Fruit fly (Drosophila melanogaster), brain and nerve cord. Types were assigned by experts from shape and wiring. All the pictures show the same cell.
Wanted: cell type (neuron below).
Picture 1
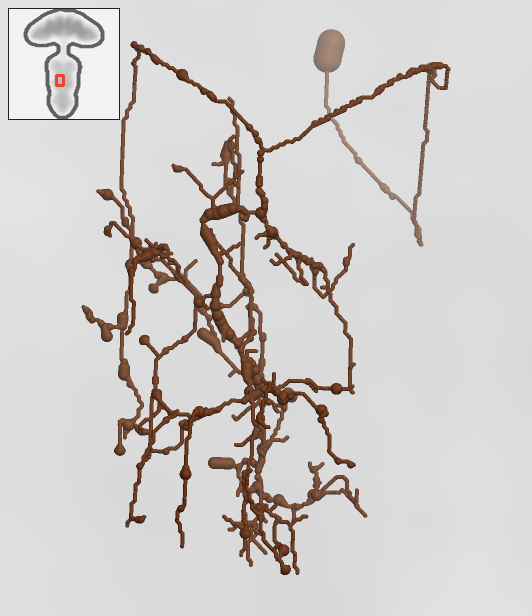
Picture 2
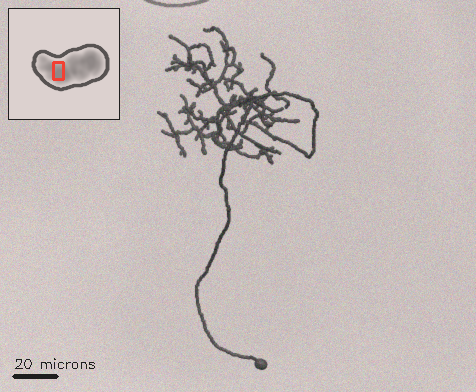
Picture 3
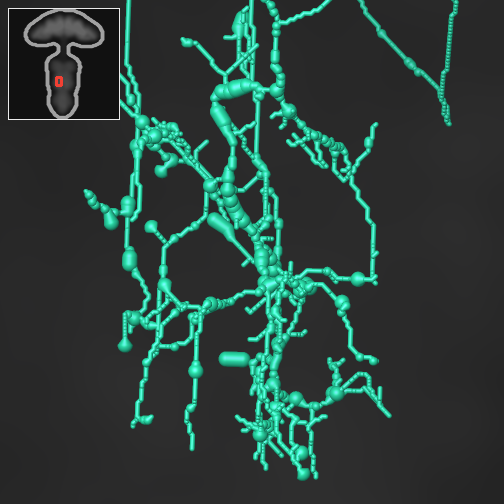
IN02A049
